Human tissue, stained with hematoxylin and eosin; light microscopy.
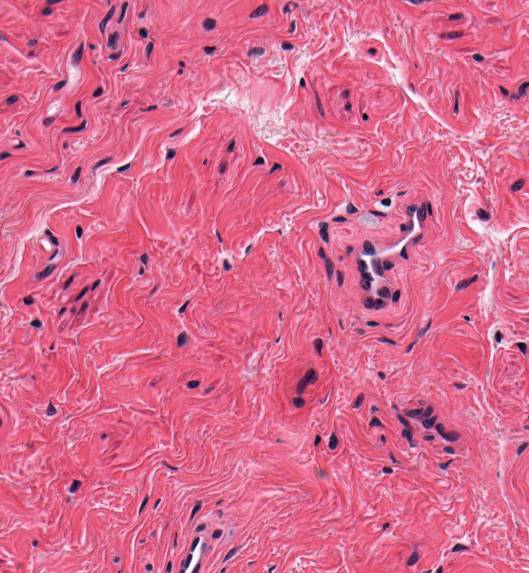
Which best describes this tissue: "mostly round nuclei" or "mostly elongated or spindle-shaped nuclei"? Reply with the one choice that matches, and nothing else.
Mostly elongated or spindle-shaped nuclei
